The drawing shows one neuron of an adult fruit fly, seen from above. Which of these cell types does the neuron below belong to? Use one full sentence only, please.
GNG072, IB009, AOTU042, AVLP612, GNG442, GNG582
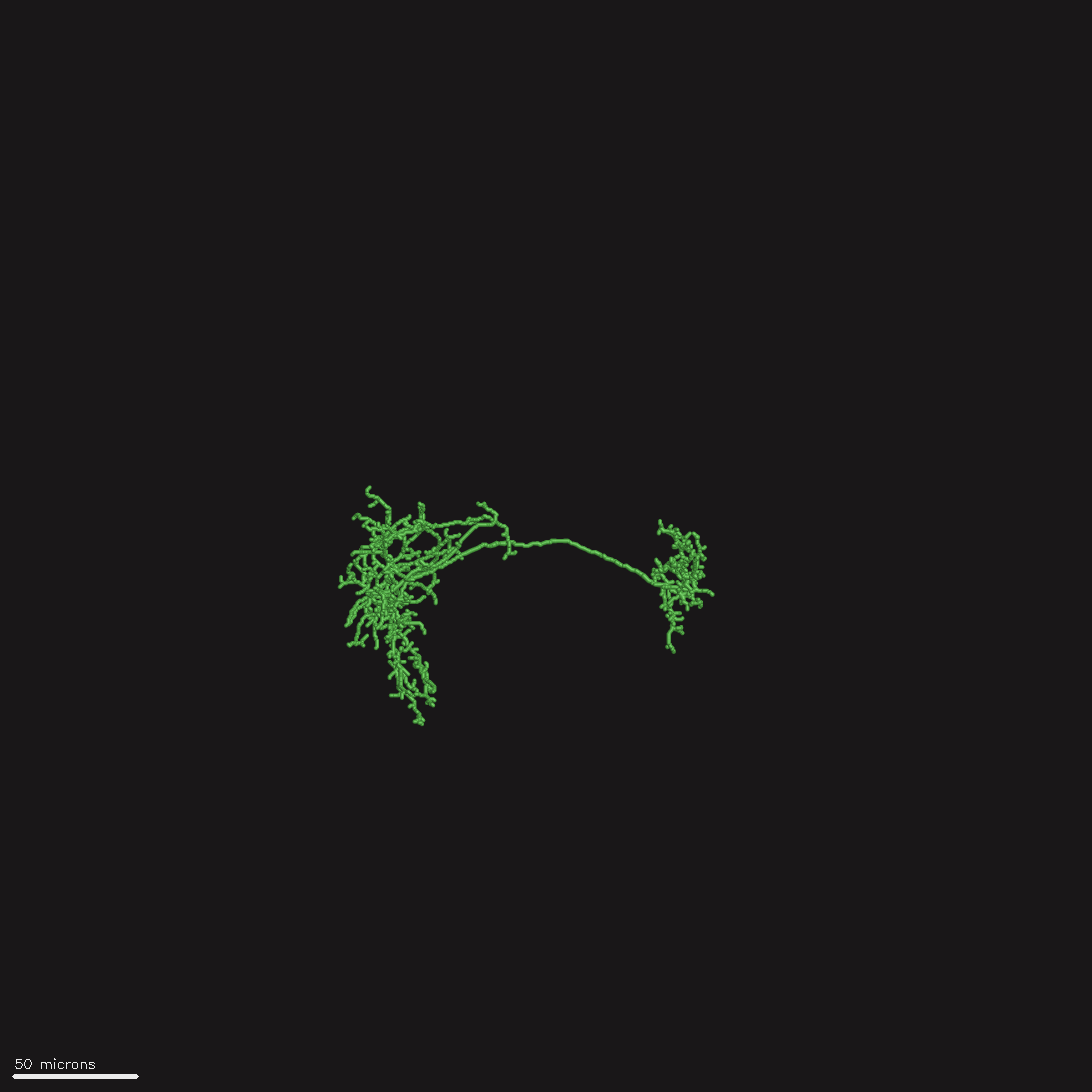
Belonging to the cell type GNG582 is this neuron.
